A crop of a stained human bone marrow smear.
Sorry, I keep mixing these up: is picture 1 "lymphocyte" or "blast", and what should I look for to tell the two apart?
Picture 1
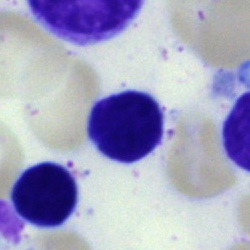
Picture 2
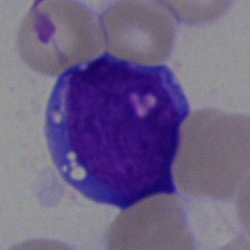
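Picture 1 is a lymphocyte and picture 2 is a blast. Both outlines are roughly round, each slightly uneven or irregular at the edge. Neither cell shows visible granules.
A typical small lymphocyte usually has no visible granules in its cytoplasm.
In picture 1 the nucleus fills almost the whole cell, with no distinct rim of cytoplasm around it, whereas picture 2 has a deep blue cytoplasmic rim, widest on the left and lower side.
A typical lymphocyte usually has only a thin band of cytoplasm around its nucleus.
The lymphocyte nucleus stains a dense, dark blue-purple throughout, while the blast chromatin is finely textured, without coarse dark clumps.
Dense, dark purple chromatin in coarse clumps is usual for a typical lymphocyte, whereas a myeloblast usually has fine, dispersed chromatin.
A small pale V-shaped spot lies in the upper right of the blast nucleus; no nucleoli can be made out in picture 1. A small cluster of clear vacuoles sits in the lower left cytoplasm of picture 2.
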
